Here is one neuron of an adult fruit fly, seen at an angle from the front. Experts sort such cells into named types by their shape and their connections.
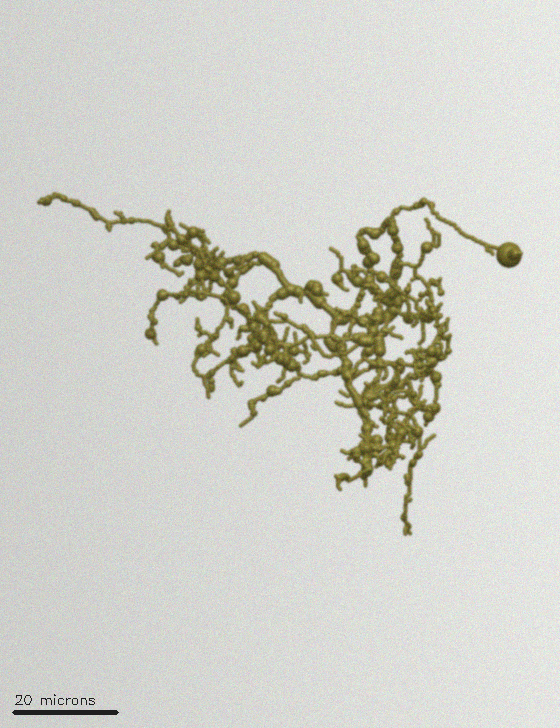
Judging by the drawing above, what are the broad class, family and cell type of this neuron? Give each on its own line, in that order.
central-brain intrinsic neuron
hemilineage SLPpl2
PLP119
